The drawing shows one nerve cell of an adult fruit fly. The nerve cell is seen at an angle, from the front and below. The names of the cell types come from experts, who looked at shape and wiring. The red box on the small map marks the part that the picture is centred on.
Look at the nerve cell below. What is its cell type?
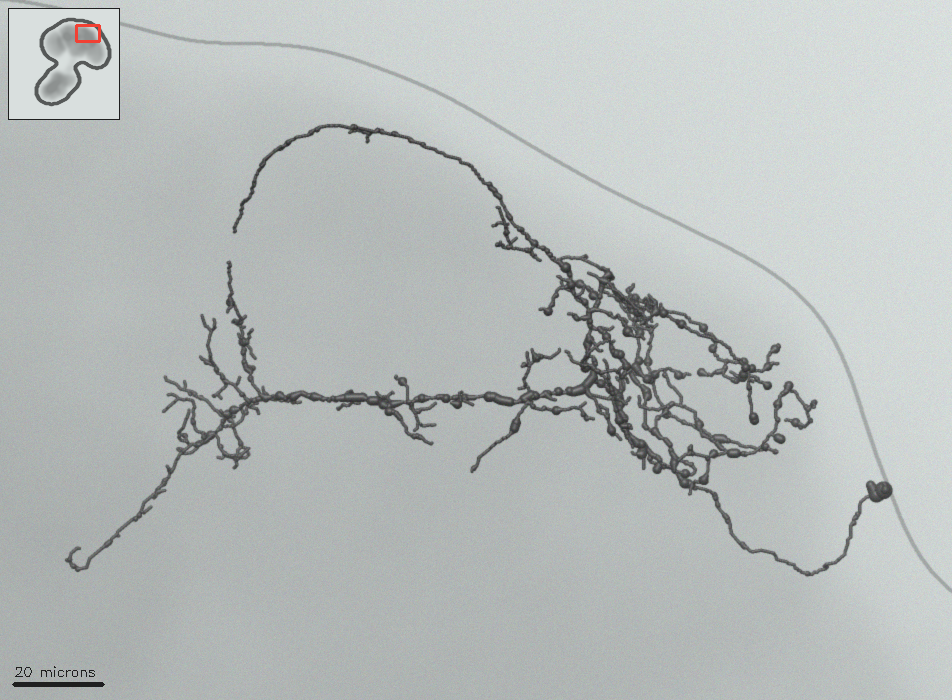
AOTU011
